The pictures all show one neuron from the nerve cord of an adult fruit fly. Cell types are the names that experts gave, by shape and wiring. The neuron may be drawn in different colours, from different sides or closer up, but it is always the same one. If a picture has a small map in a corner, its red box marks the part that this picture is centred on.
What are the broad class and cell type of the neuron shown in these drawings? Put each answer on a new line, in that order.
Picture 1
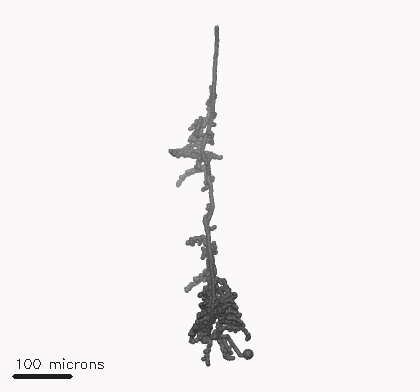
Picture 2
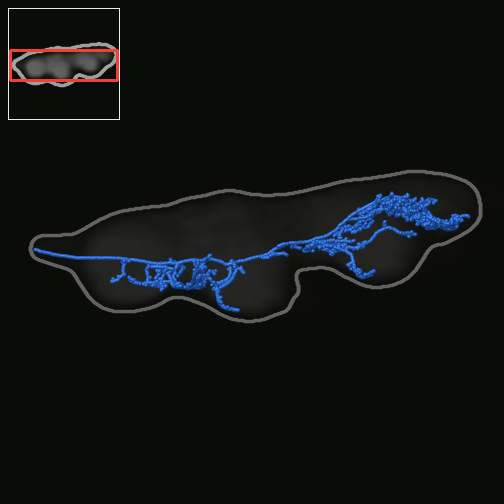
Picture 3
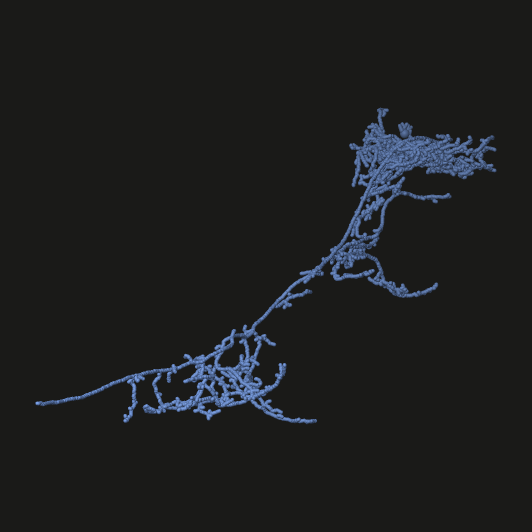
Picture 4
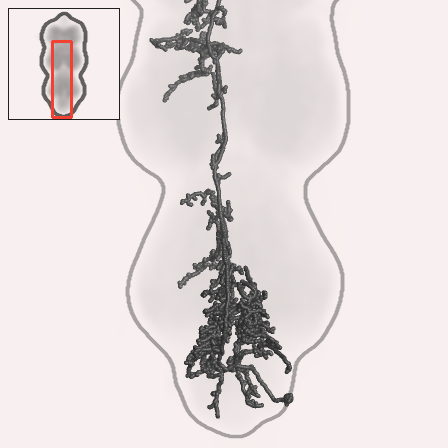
ascending neuron
ANXXX055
